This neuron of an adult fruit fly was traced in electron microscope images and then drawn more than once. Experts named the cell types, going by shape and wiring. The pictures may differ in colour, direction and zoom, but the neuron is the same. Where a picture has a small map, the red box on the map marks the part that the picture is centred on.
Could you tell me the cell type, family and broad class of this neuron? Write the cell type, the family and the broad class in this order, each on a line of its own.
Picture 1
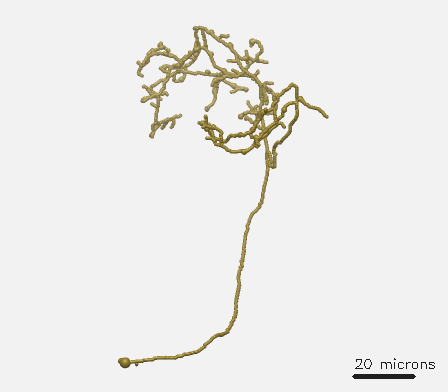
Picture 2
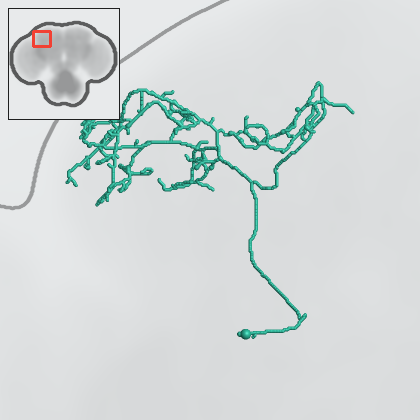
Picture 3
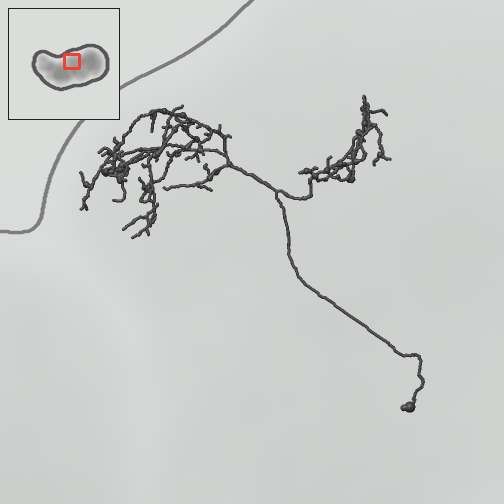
LHAV7a4
hemilineage AOTUv2
central-brain intrinsic neuron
